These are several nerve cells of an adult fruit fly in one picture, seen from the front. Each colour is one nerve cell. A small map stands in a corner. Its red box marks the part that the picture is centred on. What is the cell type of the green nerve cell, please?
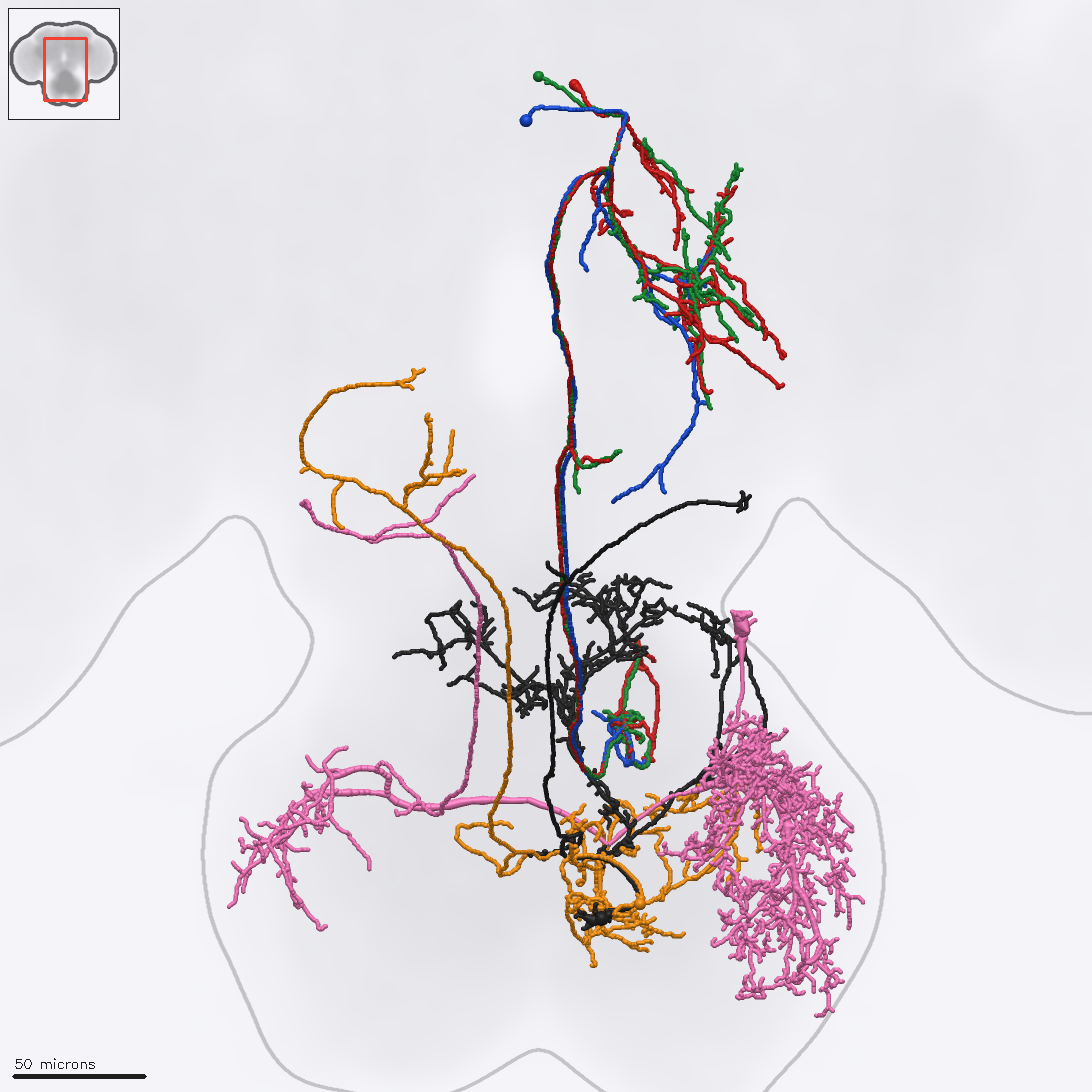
DNpe054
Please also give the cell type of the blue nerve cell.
DNpe008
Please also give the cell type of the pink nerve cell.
AN19B004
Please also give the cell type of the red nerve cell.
DNpe015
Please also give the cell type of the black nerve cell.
AN08B047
